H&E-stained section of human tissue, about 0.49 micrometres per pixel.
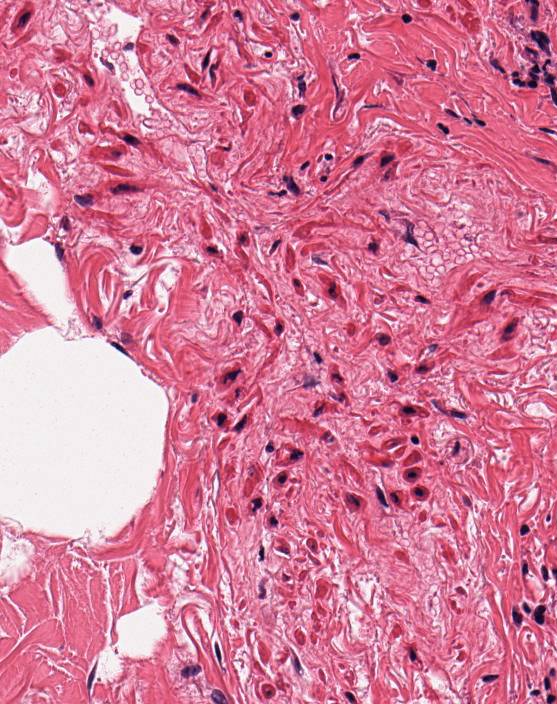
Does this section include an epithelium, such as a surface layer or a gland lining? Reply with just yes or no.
No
